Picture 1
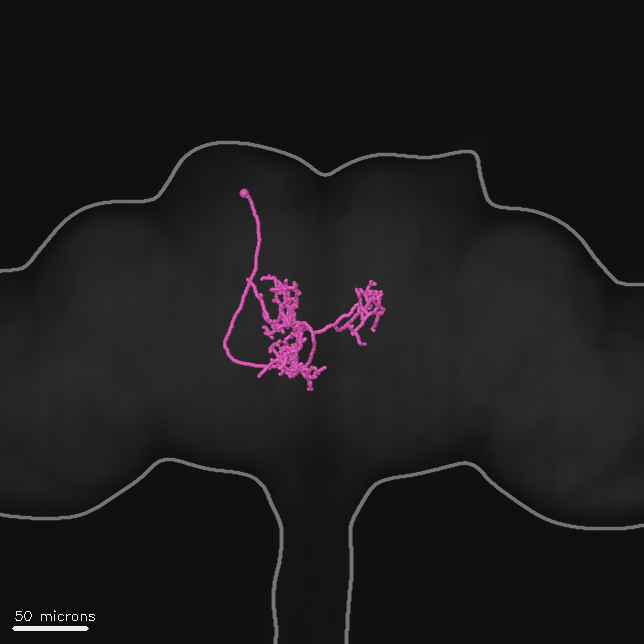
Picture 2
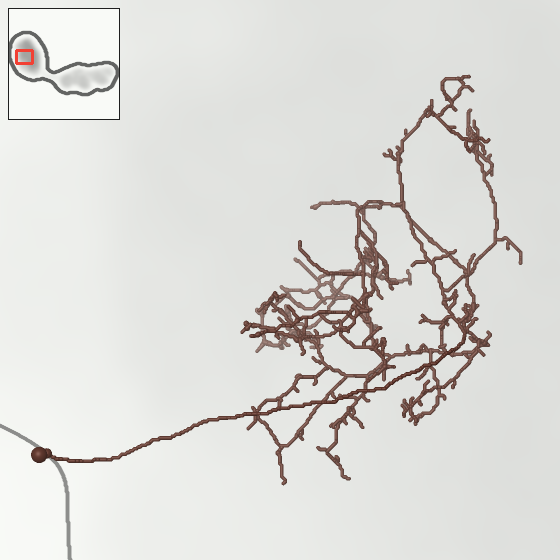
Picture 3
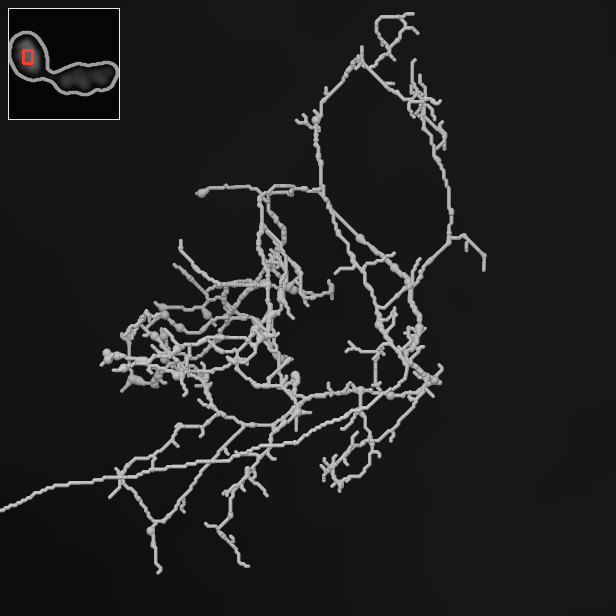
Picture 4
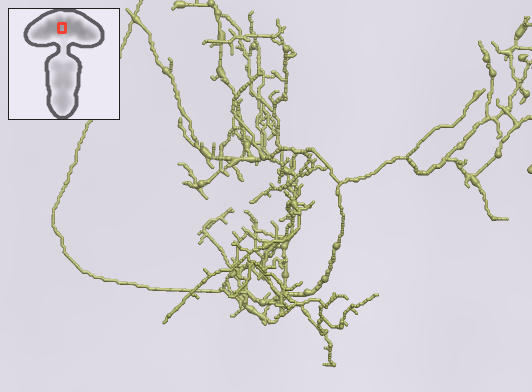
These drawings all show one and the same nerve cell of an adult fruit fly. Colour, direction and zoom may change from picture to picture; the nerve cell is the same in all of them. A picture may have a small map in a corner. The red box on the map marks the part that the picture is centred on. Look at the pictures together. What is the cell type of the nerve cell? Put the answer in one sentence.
The cell type is VES021.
